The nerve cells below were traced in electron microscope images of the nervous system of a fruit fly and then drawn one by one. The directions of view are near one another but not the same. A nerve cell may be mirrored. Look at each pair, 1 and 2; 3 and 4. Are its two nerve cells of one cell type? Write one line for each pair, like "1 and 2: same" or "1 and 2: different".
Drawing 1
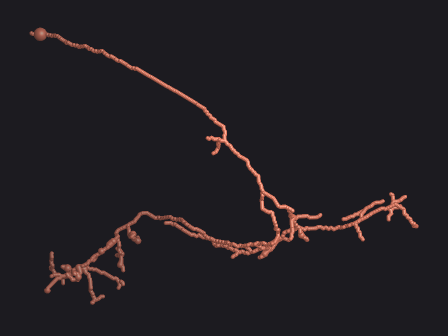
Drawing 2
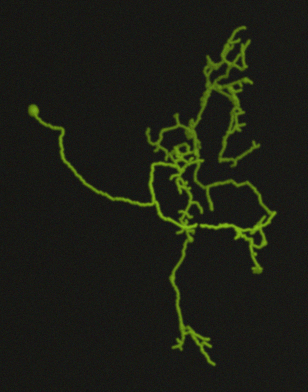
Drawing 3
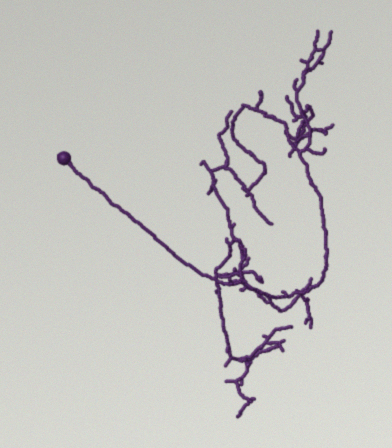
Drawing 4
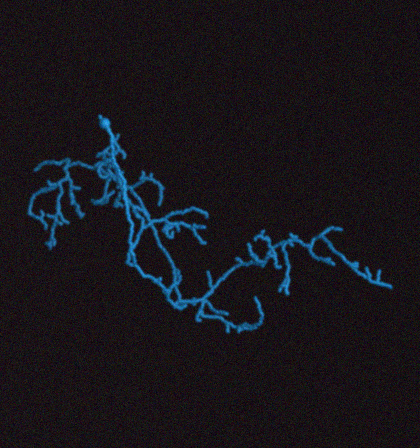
1 and 2: different
3 and 4: same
